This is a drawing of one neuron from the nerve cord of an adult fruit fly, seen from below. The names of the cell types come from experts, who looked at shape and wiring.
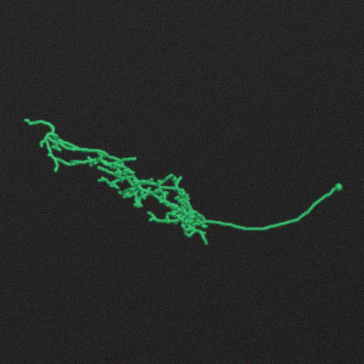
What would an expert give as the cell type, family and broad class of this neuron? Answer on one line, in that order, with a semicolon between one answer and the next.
IN03B062; hemilineage 03B; nerve-cord intrinsic neuron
